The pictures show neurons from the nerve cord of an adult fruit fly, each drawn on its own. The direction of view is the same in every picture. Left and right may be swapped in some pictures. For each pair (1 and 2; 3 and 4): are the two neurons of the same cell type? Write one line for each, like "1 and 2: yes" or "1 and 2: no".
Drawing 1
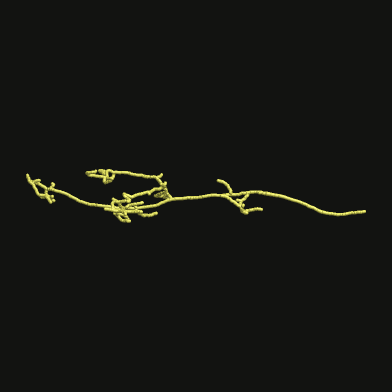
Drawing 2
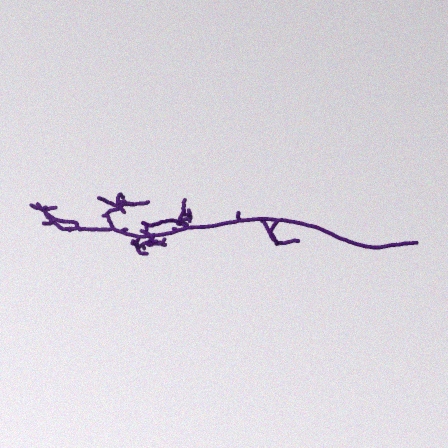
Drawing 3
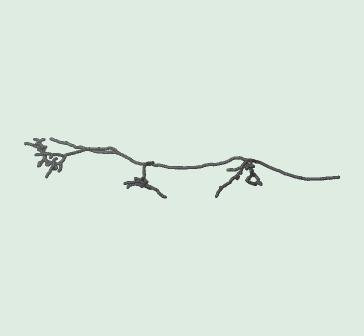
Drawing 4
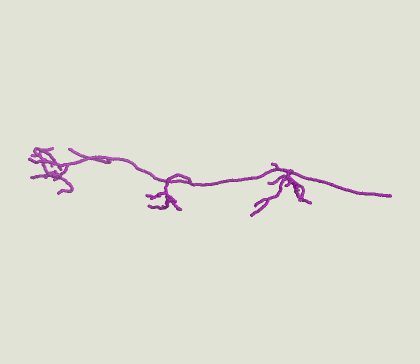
1 and 2: yes
3 and 4: yes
